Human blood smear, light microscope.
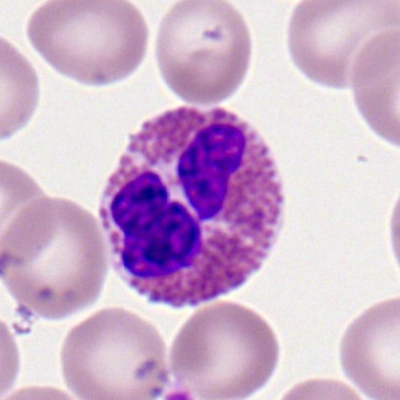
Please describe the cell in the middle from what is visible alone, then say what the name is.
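Two lobes make up the nucleus, as far as I can make out. Its chromatin looks dark purple and coarsely clumped. The cytoplasm seems packed with pinkish-red granules. Looking closer, those granules are coarse and round rather than dust-like. This is an eosinophil.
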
